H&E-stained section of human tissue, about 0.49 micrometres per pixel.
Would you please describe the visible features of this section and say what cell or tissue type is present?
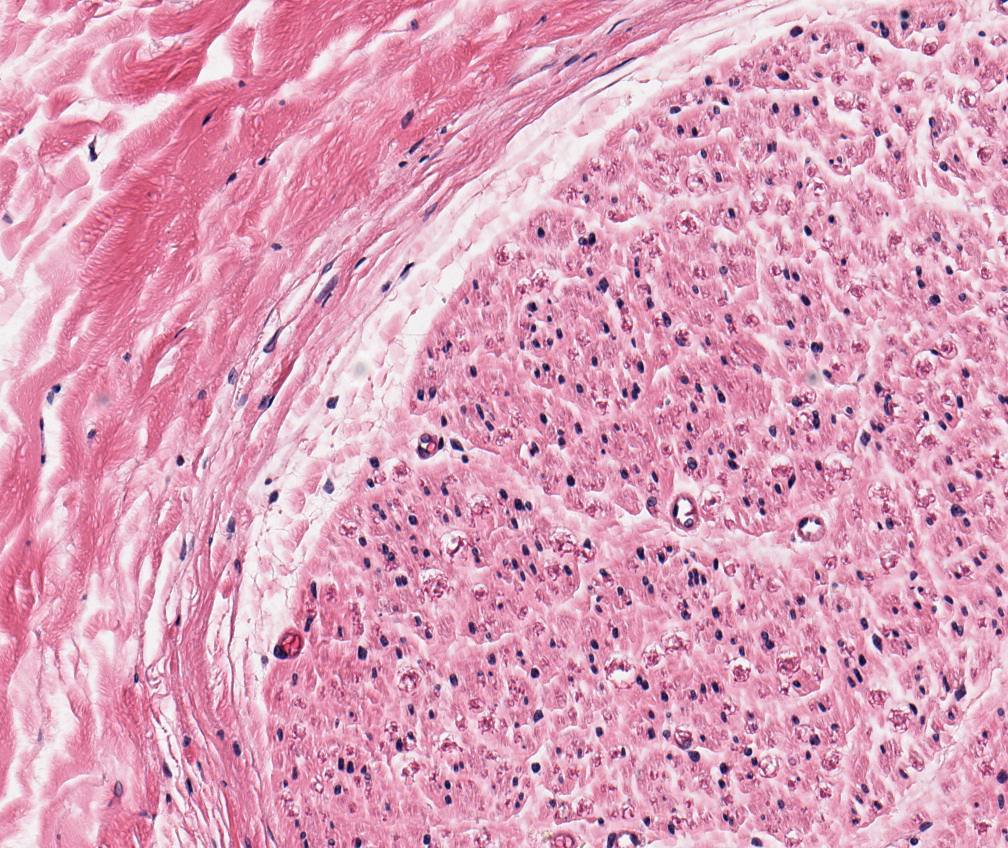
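Large rounded compartment, right and lower field; dense fibrous tissue curves round it upper left. Thin layered sheath of flattened cells, nuclei elongated, follows its curved edge. Fibres inside mostly cut across: finely stippled pale pink, small round profiles with clear halos. Tibial nerve.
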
